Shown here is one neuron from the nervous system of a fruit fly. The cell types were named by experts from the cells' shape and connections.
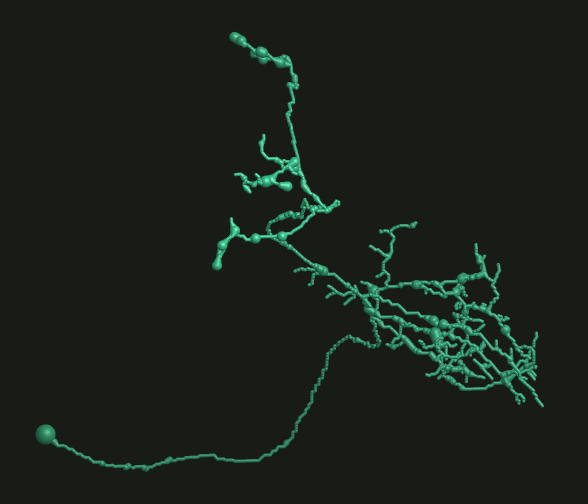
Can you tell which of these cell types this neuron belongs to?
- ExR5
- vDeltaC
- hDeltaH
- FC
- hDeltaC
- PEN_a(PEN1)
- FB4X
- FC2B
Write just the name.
FC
